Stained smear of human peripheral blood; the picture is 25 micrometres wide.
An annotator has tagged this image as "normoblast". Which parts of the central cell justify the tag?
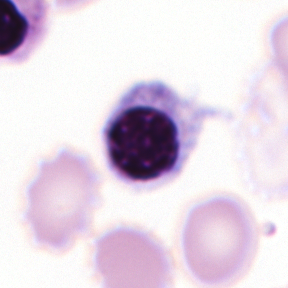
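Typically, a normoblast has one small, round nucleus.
First, shape: the nucleus here is round in outline, its edge smooth, with no notch or lobes.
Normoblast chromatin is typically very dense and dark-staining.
Second, chromatin: dark purple and densely clumped, matching that.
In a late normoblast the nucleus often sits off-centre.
Third, position: the nucleus lies toward the lower left, leaving a wider band of cytoplasm above and to the right; it fills about 50% of the cell's area.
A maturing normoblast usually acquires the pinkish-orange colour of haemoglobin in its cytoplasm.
Fourth, cytoplasm colour: pale greyish-blue here, not that colour.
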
